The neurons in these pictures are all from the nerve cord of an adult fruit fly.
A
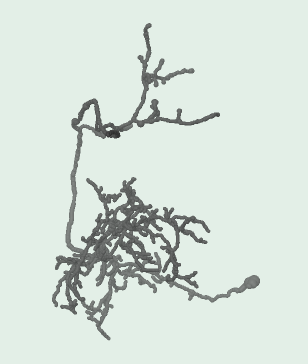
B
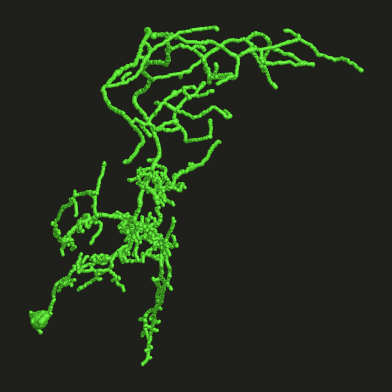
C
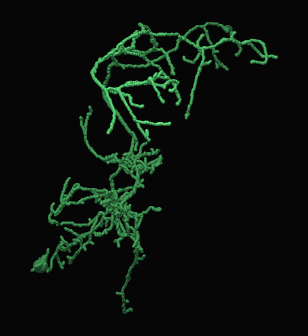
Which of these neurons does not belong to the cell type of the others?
A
